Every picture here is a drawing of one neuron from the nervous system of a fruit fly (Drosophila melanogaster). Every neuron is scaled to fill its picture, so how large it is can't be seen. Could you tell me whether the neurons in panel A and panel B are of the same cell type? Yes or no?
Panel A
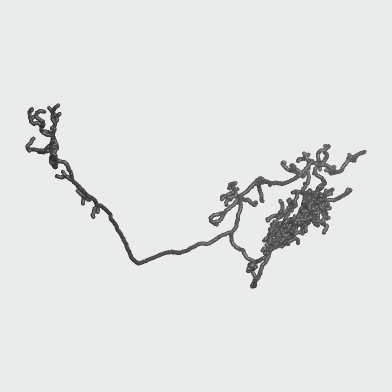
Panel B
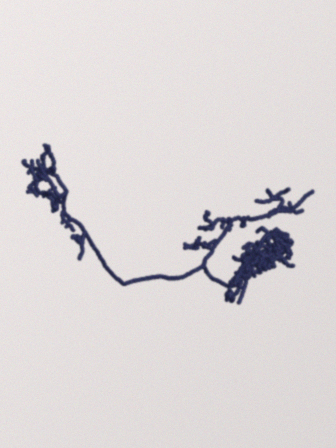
yes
